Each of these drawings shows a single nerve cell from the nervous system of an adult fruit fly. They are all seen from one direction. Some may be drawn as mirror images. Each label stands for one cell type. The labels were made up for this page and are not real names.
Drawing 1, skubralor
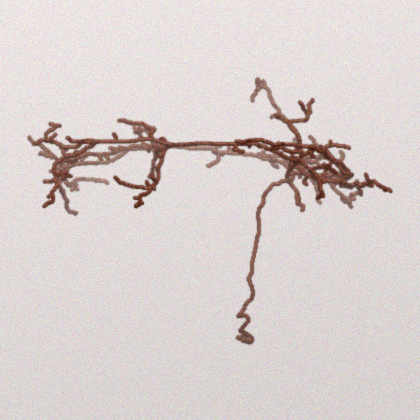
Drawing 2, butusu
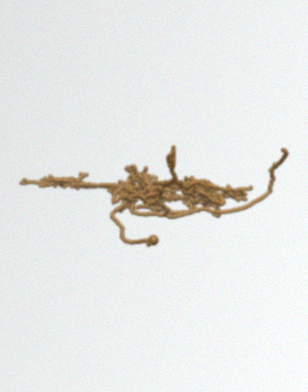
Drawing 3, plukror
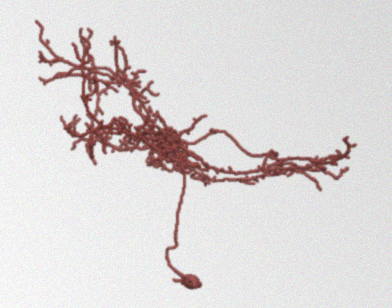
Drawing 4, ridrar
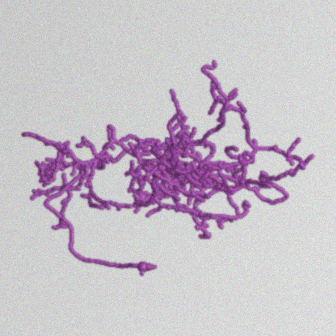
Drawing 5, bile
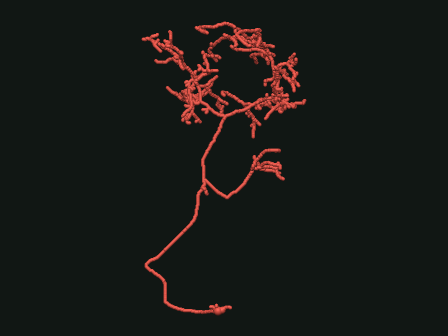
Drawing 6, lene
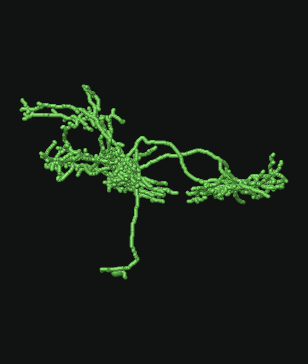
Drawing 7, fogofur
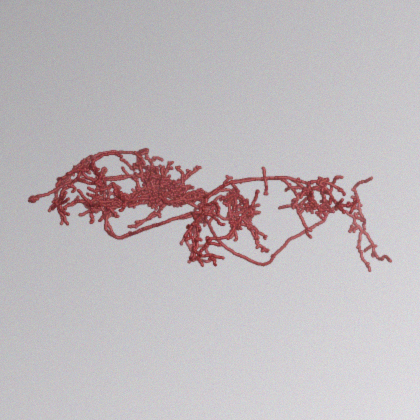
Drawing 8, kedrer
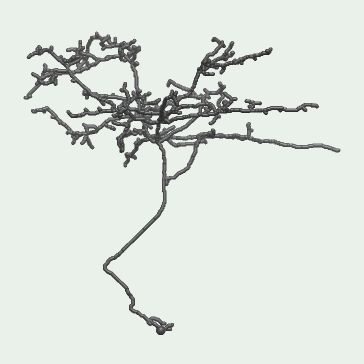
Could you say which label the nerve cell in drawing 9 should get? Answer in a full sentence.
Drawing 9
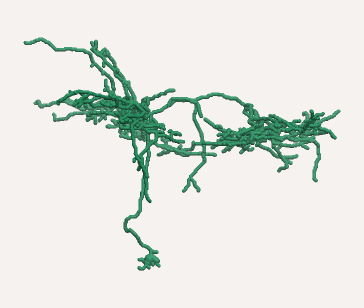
It belongs to lene.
